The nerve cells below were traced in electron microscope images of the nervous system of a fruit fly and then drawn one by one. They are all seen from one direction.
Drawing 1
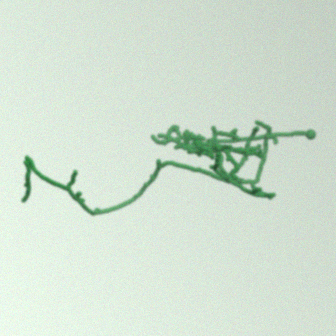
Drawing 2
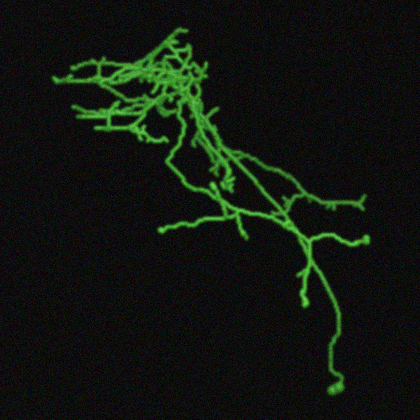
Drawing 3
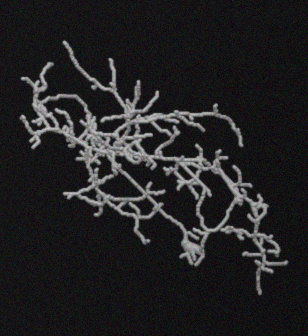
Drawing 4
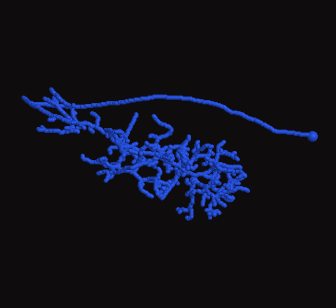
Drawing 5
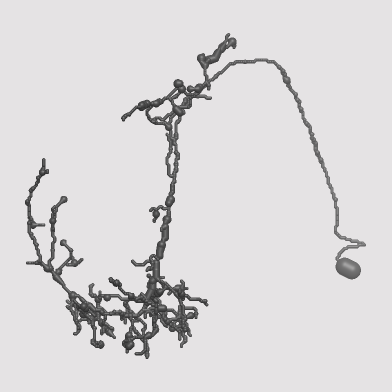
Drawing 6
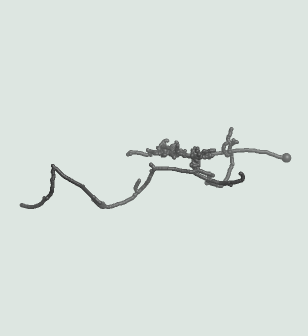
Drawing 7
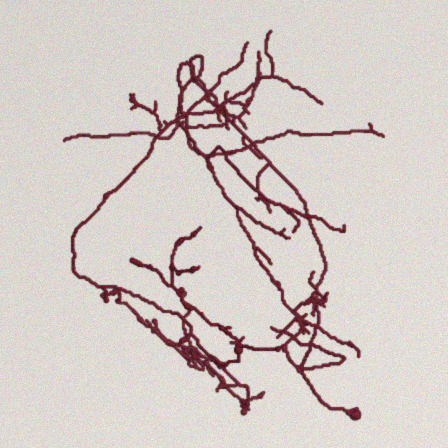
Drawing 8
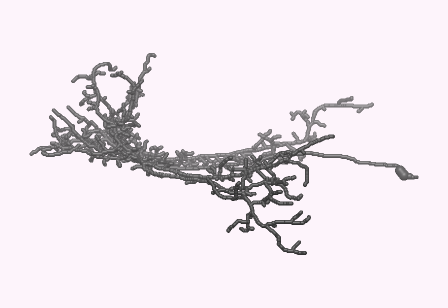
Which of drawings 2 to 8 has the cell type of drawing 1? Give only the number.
6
